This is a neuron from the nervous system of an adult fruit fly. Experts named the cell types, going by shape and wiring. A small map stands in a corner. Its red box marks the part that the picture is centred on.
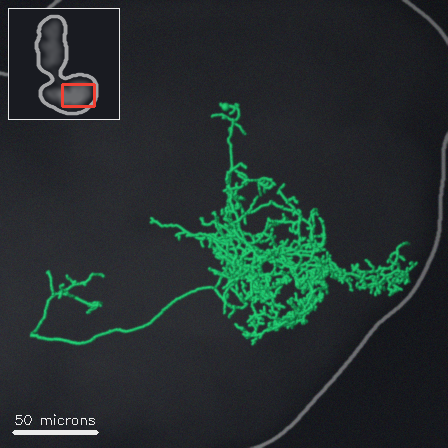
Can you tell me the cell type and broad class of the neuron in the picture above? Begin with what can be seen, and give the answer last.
The cell body is at the top of the picture. From left to right in the picture it spans about 250 microns. The picture shows dozens of branch ends. Its cell type is AVLP573. Its broad class is central-brain intrinsic neuron.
